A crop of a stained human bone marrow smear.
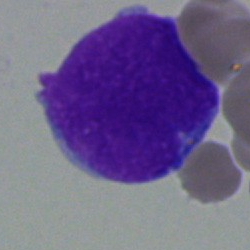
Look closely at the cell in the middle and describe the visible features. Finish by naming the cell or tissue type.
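Going round the edge, the outline is roughly round, though a small blunt bulge sticks out at the upper left. The nucleus takes up nearly the whole cell. Its chromatin looks finely granular, spread evenly throughout. I'd call this a blast.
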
